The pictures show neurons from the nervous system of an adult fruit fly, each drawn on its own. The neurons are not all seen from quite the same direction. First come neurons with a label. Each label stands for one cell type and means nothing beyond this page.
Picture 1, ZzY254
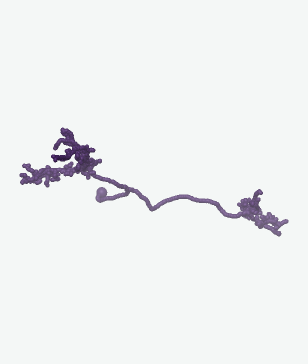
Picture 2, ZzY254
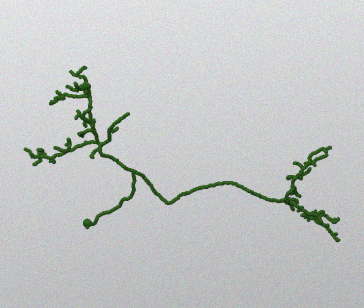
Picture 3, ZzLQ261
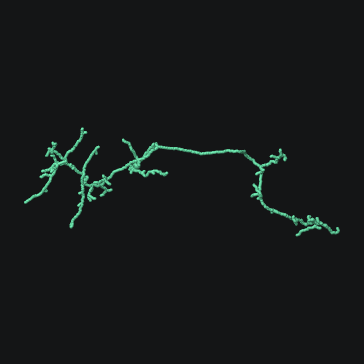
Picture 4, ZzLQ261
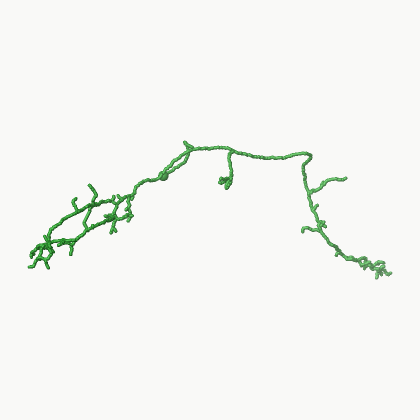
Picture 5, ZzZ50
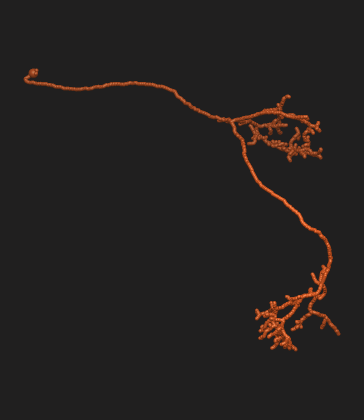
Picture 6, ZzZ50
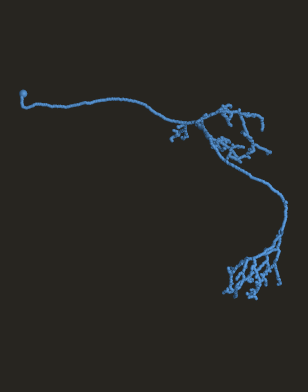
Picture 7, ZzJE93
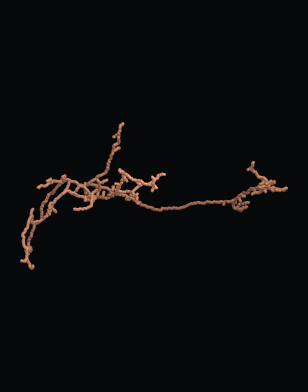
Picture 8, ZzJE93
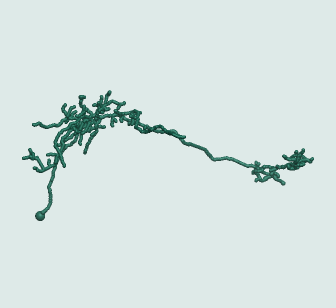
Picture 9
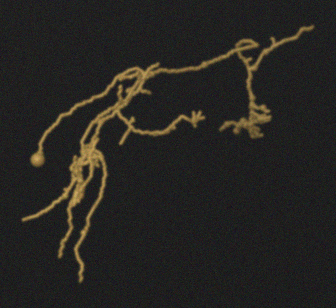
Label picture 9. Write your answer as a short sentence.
It belongs to ZzLQ261.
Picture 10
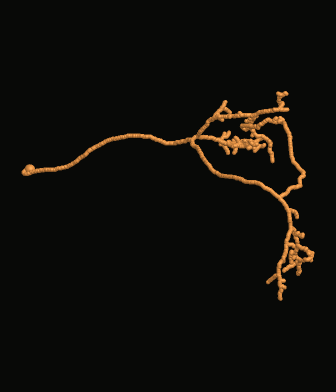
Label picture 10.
It belongs to ZzZ50.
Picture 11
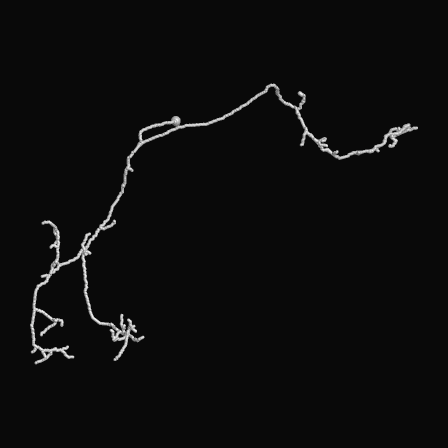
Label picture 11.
It belongs to ZzLQ261.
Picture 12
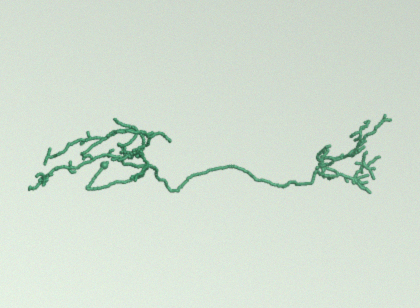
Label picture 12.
It belongs to ZzY254.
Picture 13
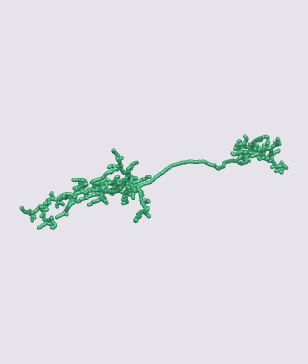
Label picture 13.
It belongs to ZzY254.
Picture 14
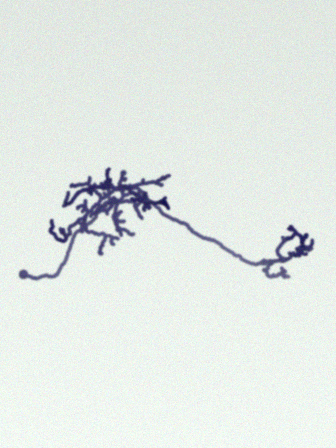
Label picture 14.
It belongs to ZzJE93.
